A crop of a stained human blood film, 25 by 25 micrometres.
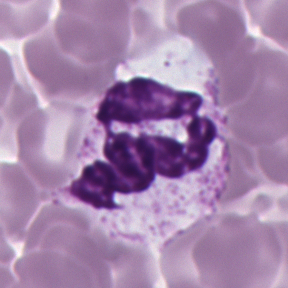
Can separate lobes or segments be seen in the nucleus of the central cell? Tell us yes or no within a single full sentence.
Yes, what the nucleus of this cell shows is division into separate lobes.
